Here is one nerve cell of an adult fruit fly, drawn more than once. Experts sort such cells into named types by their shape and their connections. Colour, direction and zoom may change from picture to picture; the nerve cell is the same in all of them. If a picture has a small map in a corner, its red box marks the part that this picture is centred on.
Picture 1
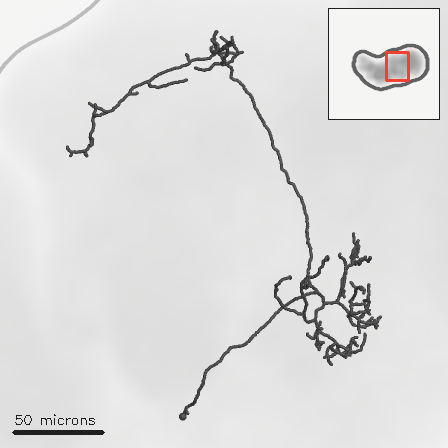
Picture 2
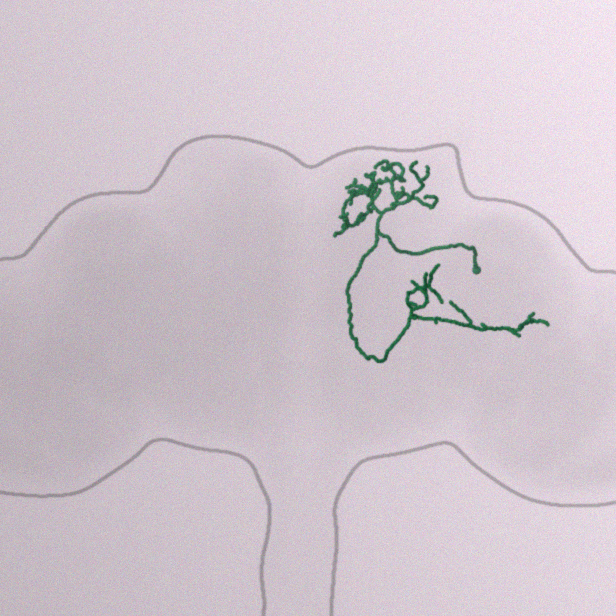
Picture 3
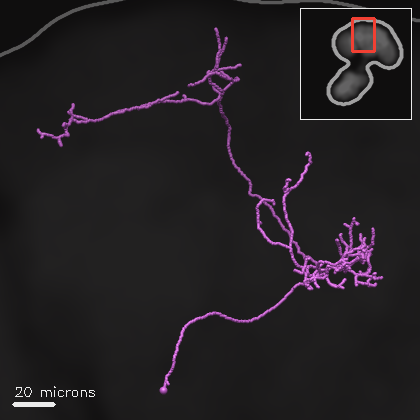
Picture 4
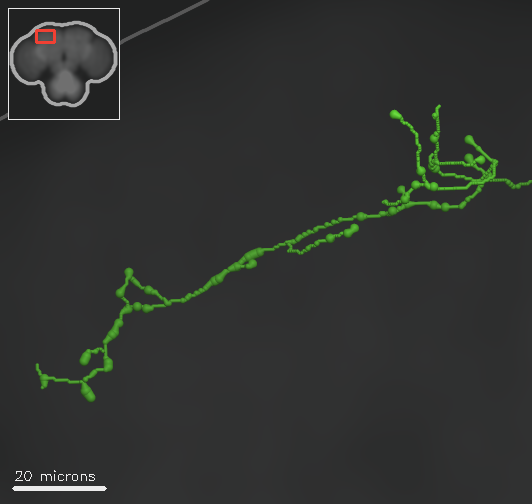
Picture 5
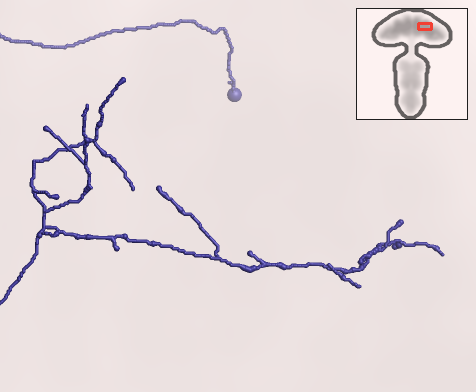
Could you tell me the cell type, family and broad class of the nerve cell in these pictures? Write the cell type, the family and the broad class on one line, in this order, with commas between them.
M_lvPNm31, hemilineage ALlv1, central-brain intrinsic neuron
